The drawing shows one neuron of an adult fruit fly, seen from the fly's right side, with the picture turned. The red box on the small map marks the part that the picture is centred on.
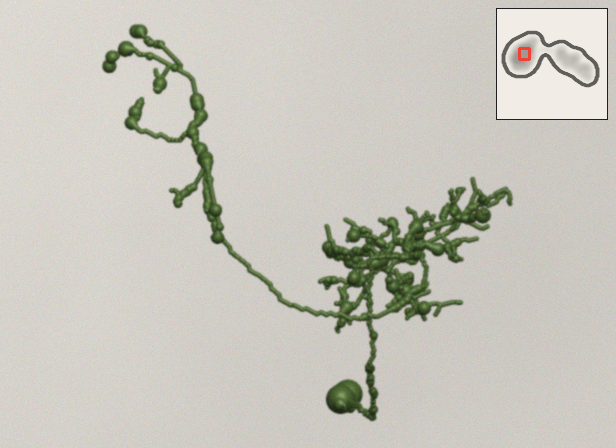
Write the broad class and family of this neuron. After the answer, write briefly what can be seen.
Its broad class is visual projection neuron. Its family is hemilineage VPNp3. The picture shows dozens of branch ends. As drawn here it is about as wide as it is tall.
